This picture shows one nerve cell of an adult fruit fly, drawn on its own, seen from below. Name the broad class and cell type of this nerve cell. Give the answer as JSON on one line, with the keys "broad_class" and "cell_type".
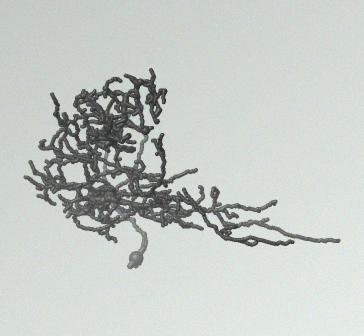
{"broad_class": "central-brain intrinsic neuron", "cell_type": "GNG459"}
